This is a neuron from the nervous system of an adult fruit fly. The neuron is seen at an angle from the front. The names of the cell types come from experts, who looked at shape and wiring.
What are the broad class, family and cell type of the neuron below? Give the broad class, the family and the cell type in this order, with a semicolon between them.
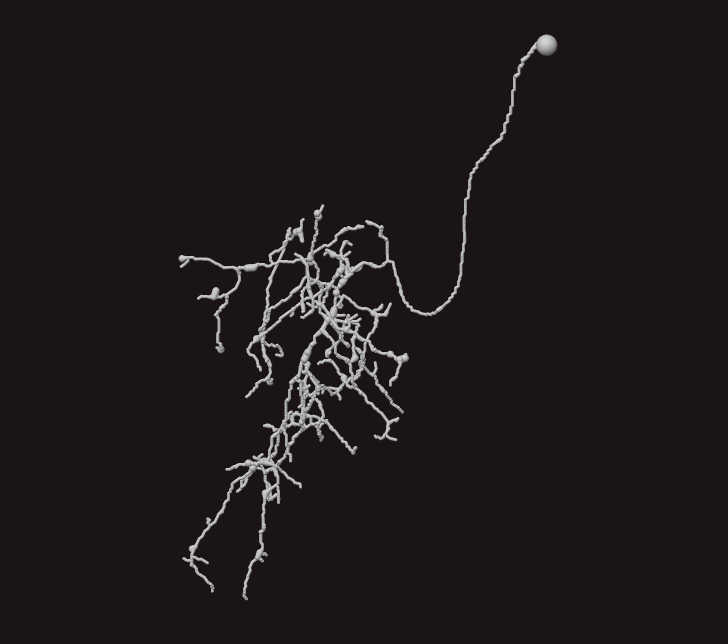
central-brain intrinsic neuron; hemilineage LHl1; AVLP002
